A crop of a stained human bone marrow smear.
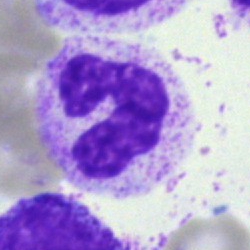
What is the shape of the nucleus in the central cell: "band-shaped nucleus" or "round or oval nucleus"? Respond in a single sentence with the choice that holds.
In this cell, the nucleus is a bent band with no separate lobes.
